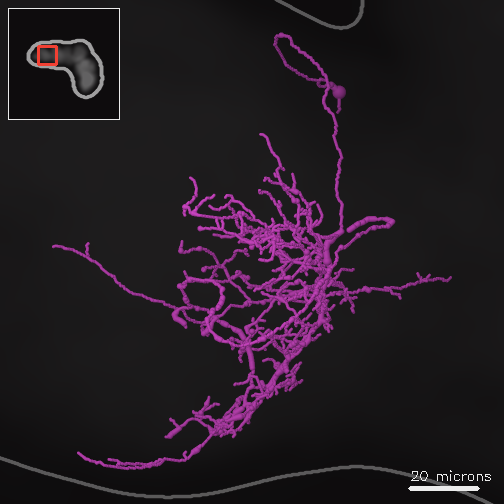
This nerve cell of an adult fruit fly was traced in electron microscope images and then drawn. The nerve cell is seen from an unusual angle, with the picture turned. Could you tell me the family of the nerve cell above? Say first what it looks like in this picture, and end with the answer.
From top to bottom in the picture it spans about 130 microns. The picture shows dozens of branch ends. Its broad class is nerve-cord intrinsic neuron. Its family is hemilineage 01A.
